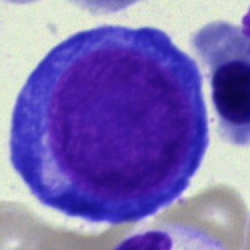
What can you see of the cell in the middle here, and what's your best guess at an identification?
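Chromatin finely granular, evenly spread, no coarse dark clumps. Cytoplasm deep blue. Cytoplasmic rim wider lower left than upper right. Paler cytoplasmic zone against lower left of nucleus. Proerythroblast.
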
